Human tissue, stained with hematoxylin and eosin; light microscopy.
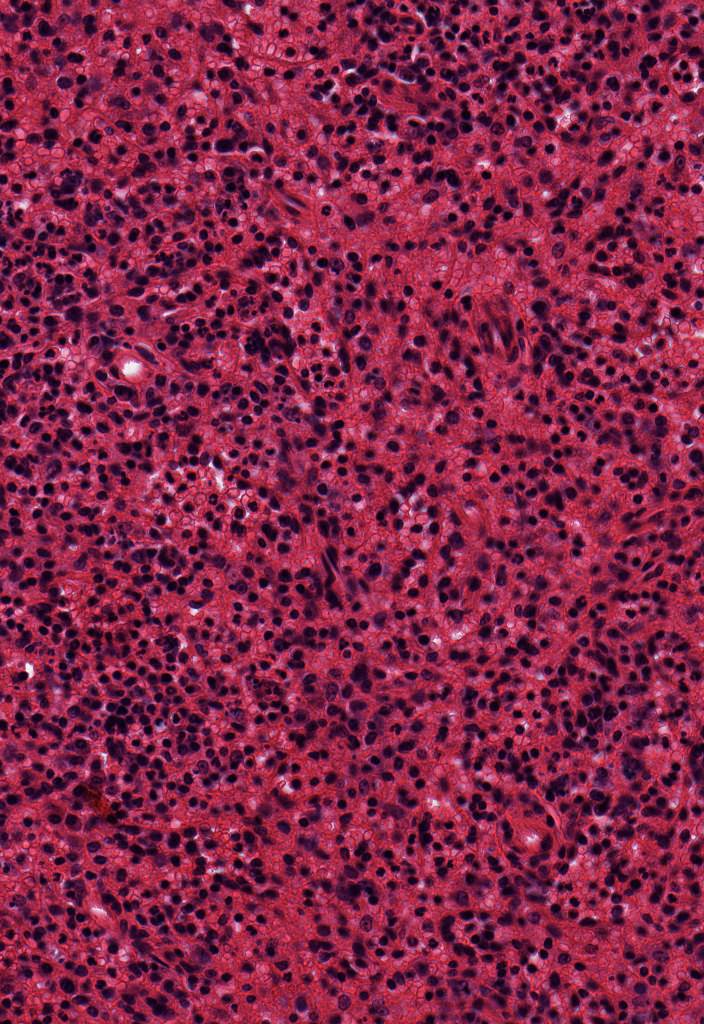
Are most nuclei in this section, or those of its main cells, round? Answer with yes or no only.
Yes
